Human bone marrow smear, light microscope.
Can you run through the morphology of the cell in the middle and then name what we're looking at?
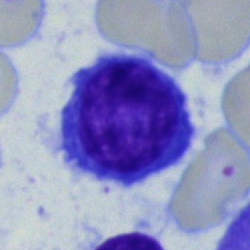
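Roughly round, this one, though the edge on its left side is slightly ragged. The chromatin's dark purple and has a coarse, clumped look. A thin rim of deep blue cytoplasm goes around the nucleus, widest on the left side. It's a lymphocyte.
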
